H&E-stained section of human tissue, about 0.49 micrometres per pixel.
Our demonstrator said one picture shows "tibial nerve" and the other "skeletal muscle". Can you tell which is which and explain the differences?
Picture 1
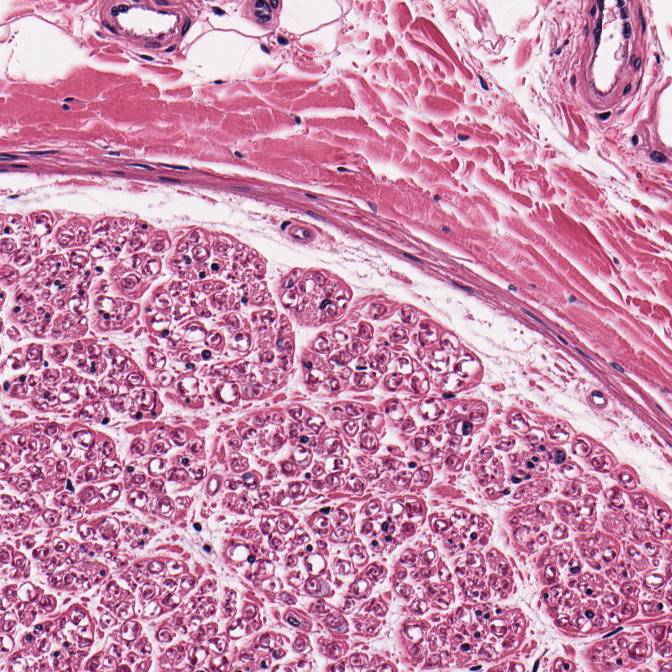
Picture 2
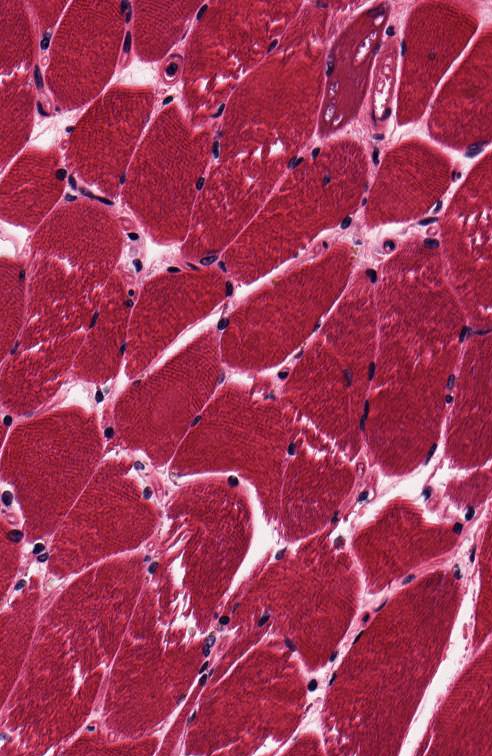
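Identification: picture 1 is tibial nerve and picture 2 is skeletal muscle. In picture 1, a large rounded mass of closely packed small fibres, cut transversely, fills the lower and left part of the field; each fibre appears as a small round profile with a central core inside a pale ring. These fibres are gathered into small rounded clusters separated by thin pale septa, with sparse, small, dark nuclei among them. In picture 2, the fibre cytoplasm stains a deep, even red, and the dark, flattened nuclei lie at the fibre edges, just under the surface. Only thin strands of pale pink connective tissue separate the individual fibres.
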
